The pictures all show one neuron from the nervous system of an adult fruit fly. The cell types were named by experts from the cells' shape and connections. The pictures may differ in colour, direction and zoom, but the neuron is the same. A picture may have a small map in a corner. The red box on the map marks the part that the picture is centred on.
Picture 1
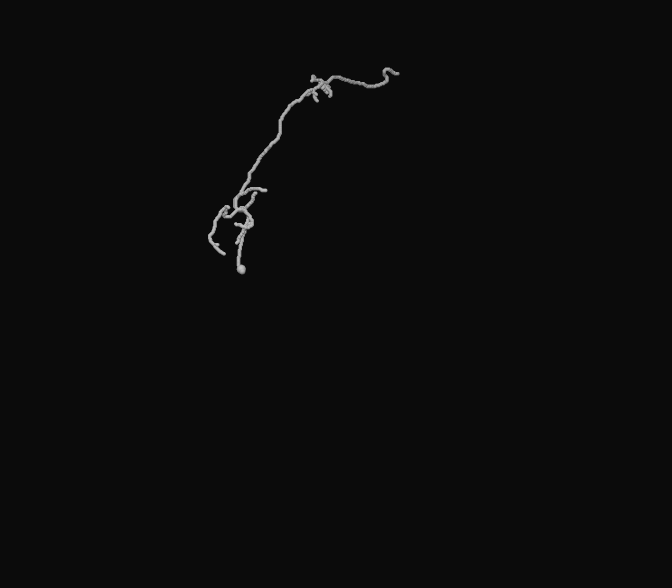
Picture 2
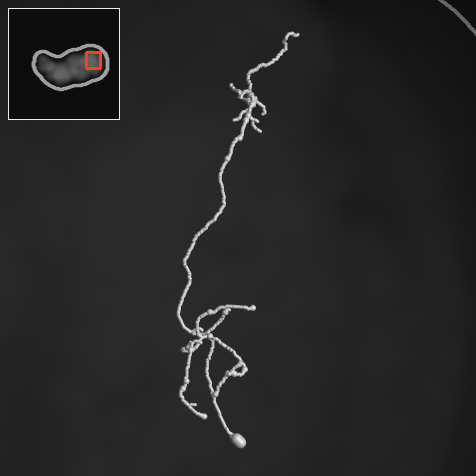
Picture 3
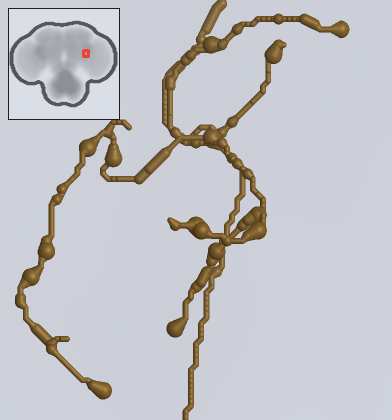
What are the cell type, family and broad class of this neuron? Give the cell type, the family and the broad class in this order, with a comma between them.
LC12, LC, visual projection neuron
